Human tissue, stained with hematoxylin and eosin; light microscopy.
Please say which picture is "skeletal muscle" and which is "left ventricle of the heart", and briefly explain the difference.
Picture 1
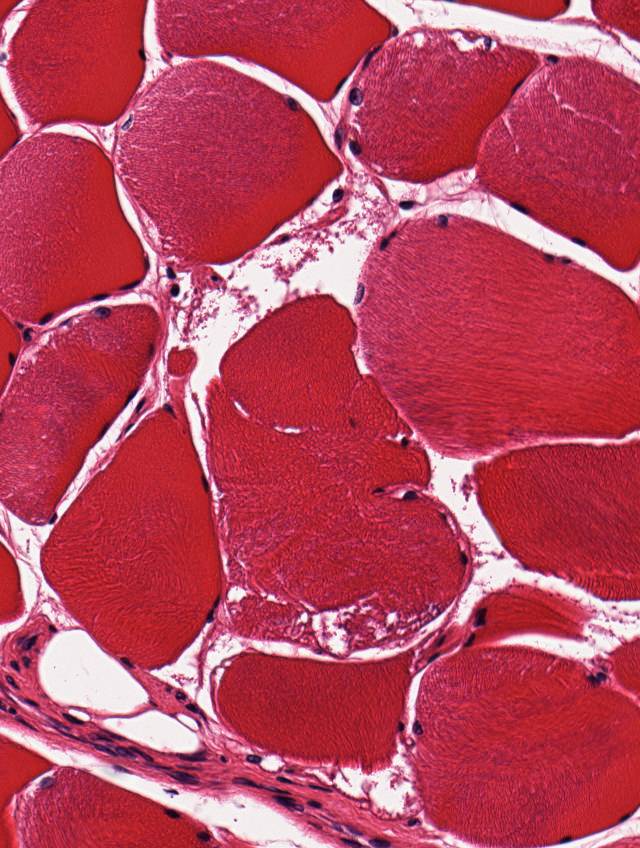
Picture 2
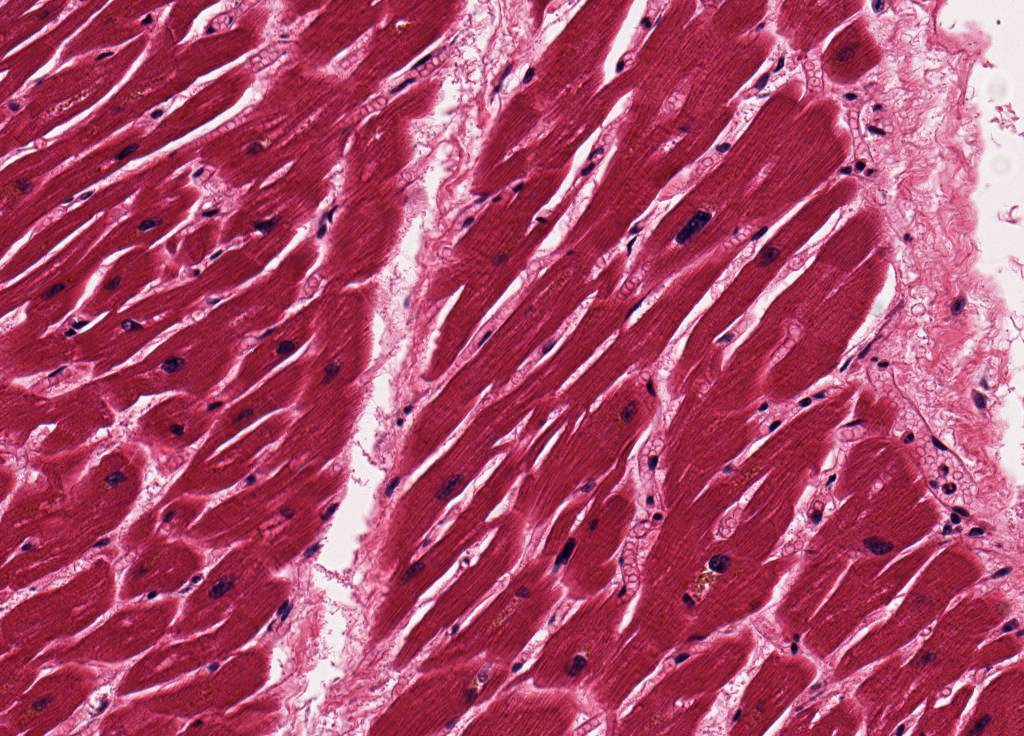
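Identification: skeletal muscle, picture 1; left ventricle of the heart, picture 2. Nuclei, picture 1: small, dark, at the fibre edges.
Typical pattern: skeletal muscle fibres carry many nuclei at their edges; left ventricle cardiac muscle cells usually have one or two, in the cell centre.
Branching, picture 2: fibres branch and join neighbours.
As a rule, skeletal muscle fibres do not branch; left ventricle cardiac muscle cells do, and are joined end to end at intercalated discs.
Cytoplasm: deep red in both; fine stippled texture in picture 1, faint lengthwise striations in picture 2. Fibre size, picture 1: clearly variable, some much larger than their neighbours. Central fibre, picture 1: irregular lobed outline, clefts running into it. Connective tissue, picture 2: a pale, loose, wavy pink band runs diagonally through the middle between two fibre groups; loose pale tissue borders the muscle along the right edge.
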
